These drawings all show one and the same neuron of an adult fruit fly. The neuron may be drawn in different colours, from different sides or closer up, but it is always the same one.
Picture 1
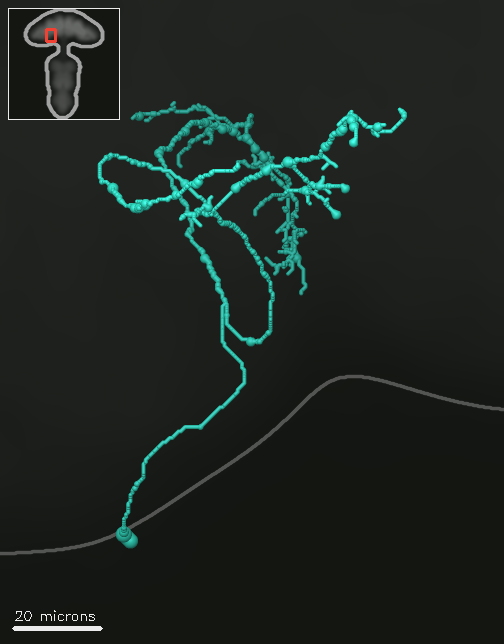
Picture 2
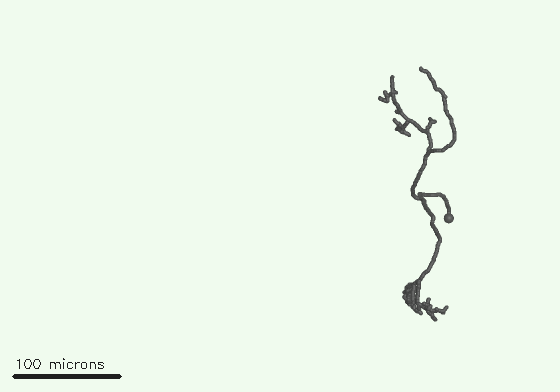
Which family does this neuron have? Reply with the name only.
hemilineage VLPp&l1_lateral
